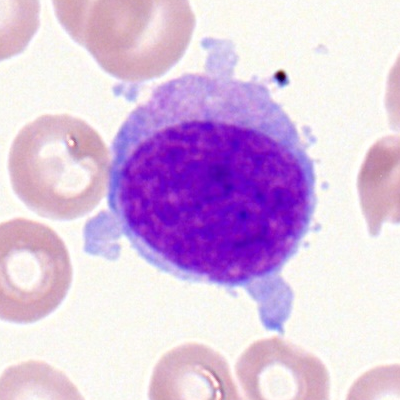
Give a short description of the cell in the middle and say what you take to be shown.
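Look first at the outline: it's irregular, with ragged cytoplasmic projections along the surface. The nucleus fills most of the cell and leaves a modest rim of cytoplasm, widest above the nucleus. Its chromatin is finely stippled rather than coarsely clumped. This one is a myeloblast.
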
